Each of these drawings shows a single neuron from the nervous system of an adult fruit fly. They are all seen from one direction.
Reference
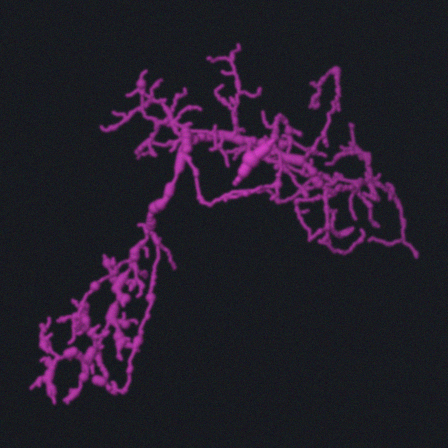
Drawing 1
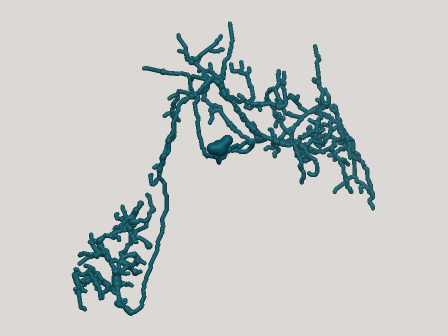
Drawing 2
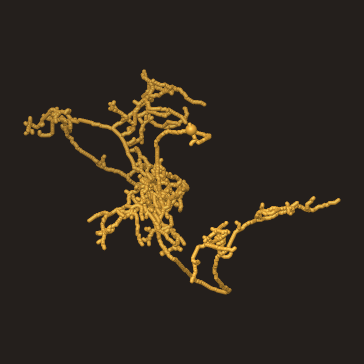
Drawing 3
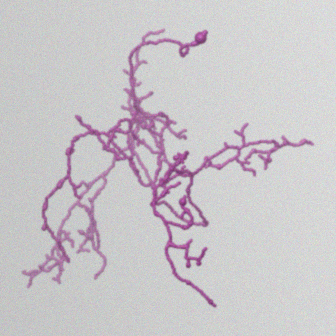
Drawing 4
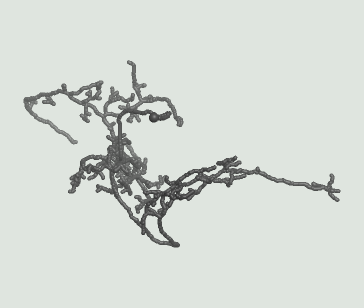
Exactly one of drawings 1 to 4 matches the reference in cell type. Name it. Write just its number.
1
